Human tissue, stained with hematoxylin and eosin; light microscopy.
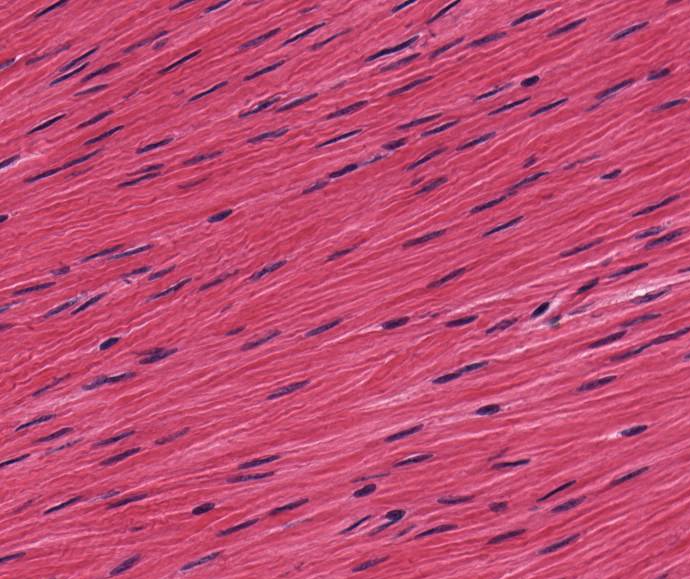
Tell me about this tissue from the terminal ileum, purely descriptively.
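Arrangement first: closely packed parallel fibres fill the entire field, running diagonally from lower left to upper right. Staining of the fibres is next, and it is a deep, even pink. As for nuclear shape, the nuclei are elongated, each with its long axis parallel to the fibres. Finally, nuclear colour: they stain dark blue-purple.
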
